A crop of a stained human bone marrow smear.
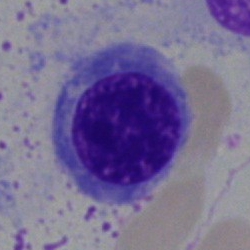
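Erythroblast, the central cell. Its cytoplasm makes a moderate rim around the nucleus, and on the right, I notice, that rim is at its thinnest. The cytoplasm is blue; searching through it, I find neither granules nor vacuoles.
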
